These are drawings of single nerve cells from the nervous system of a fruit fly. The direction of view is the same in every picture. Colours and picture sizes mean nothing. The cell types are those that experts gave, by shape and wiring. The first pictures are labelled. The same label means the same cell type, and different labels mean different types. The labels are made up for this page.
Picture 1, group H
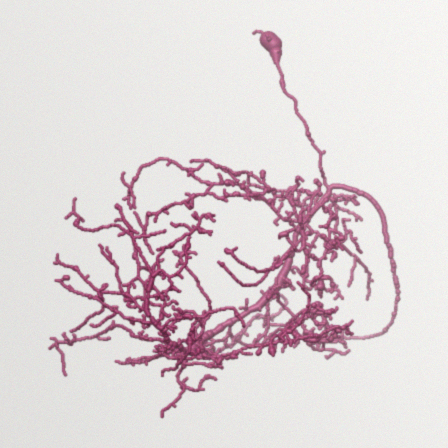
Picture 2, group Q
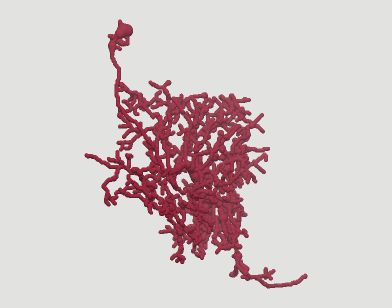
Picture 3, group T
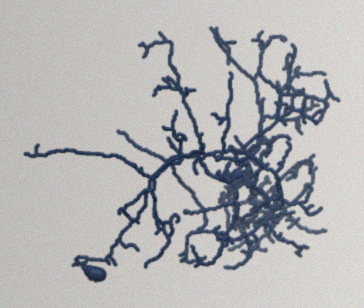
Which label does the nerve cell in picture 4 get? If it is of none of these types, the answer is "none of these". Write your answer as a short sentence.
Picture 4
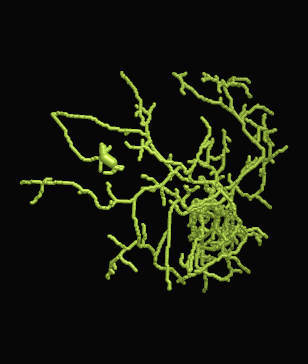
It belongs to group T.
